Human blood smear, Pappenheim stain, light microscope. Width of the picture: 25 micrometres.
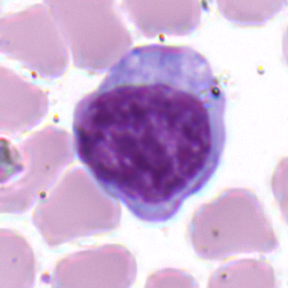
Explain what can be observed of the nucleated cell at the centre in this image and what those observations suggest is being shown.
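So, the nucleus here is roughly rounded, about 11 micrometres across, with no lobes or deep indentation. It sits low in the cell, so the broadest band of cytoplasm is above it. The chromatin's dark purple, mottled with small pale streaks, and no distinct granules show in the cytoplasm. That's a plasma cell.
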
